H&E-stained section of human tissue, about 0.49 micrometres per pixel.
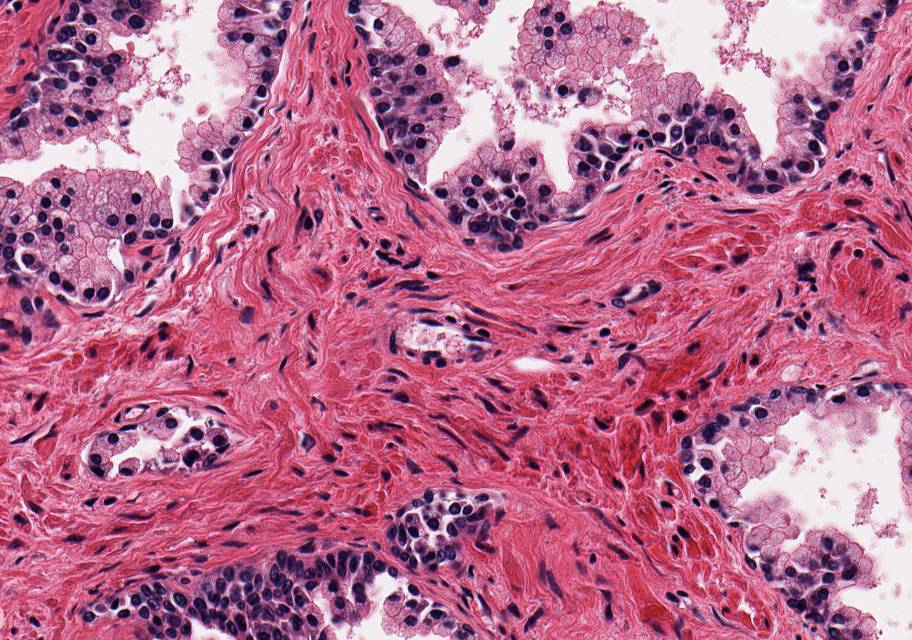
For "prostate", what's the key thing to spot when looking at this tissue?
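In this prostate, the glands are lined by columnar cells with pale, finely vacuolated cytoplasm, and their round, dark-staining nuclei sit toward the base of the cells.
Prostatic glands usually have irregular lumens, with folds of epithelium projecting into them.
The larger glands at the top fit this, their inner border undulating and infolded.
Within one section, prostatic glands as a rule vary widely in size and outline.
That agrees with the few small gland profiles lying isolated within the stroma, one of them at the left centre, alongside the larger glands above.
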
